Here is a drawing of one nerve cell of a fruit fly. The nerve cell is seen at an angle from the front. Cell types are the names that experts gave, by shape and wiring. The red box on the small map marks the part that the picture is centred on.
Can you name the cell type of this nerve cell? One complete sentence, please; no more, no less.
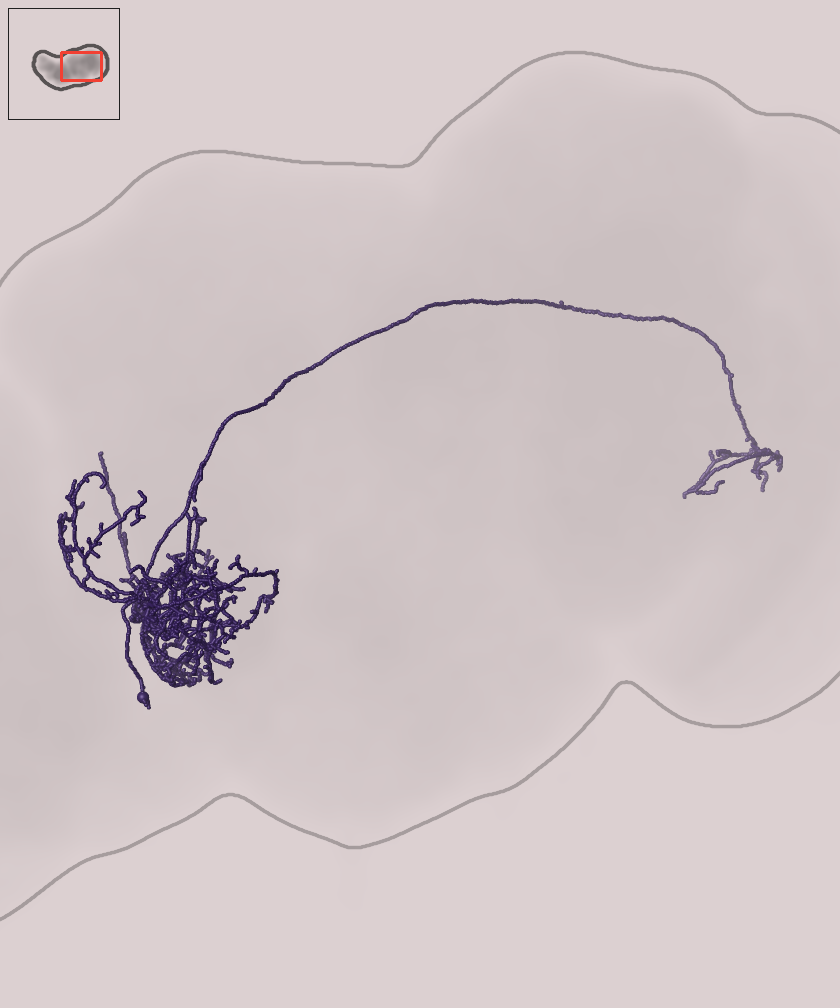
This nerve cell is assigned to the cell type AVLP112.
